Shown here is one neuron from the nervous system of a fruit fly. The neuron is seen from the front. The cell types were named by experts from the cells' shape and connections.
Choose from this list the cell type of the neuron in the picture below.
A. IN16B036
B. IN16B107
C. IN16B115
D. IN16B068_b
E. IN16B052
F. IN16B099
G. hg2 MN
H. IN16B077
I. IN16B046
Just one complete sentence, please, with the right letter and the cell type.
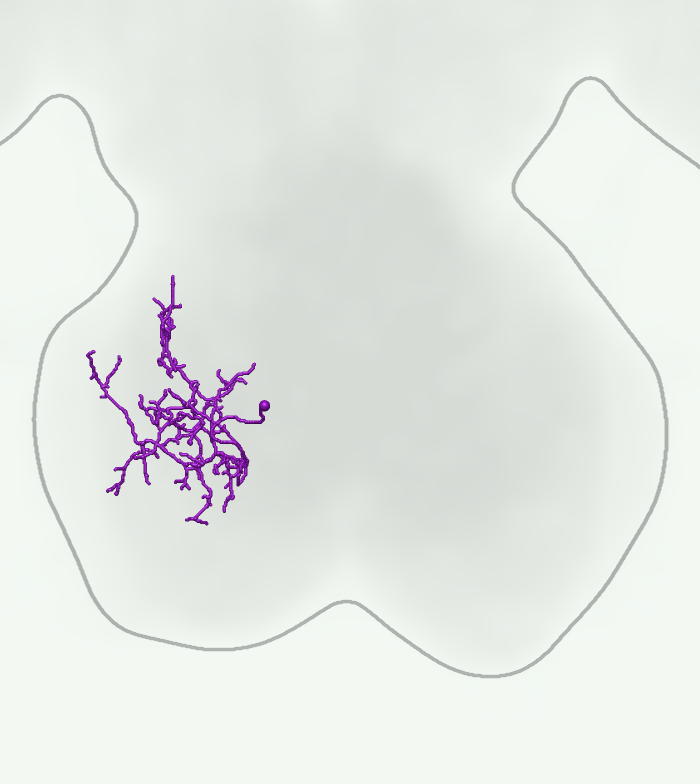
Listed as option C, the cell type IN16B115 is that of the neuron.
